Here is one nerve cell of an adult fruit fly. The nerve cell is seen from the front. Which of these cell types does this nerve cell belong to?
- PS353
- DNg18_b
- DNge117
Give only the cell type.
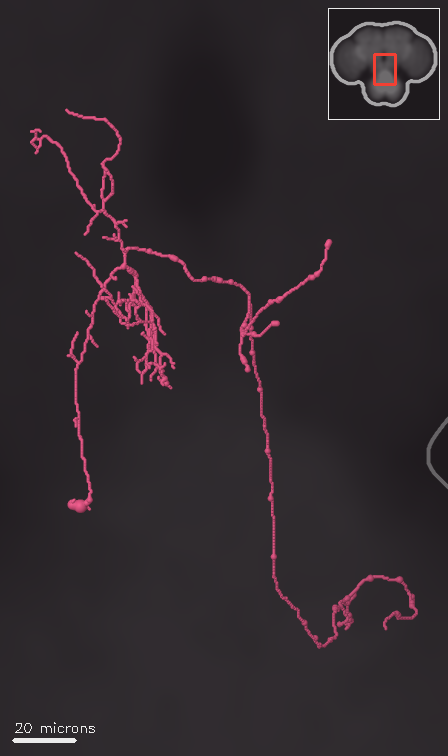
DNge117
